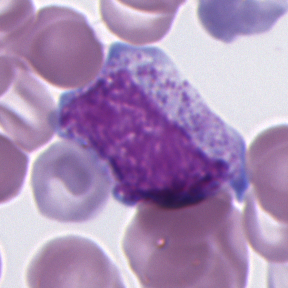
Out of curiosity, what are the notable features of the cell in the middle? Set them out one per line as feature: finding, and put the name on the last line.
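Nucleus: single unlobed mass filling the lower-left part
Cytoplasm position: mostly upper right of the nucleus
Cytoplasm colour: pale greyish-blue
Granules: many, fine, purple
Name: promyelocyte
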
